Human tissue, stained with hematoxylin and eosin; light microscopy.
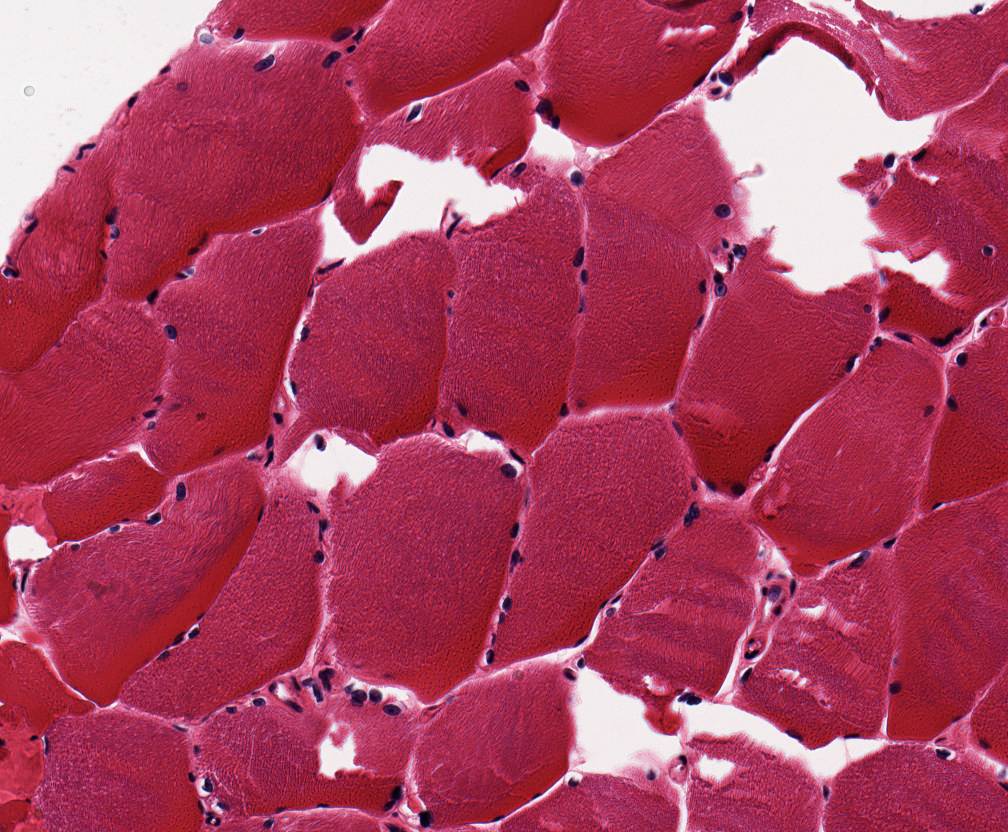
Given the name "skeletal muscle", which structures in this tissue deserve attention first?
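This tissue is skeletal muscle. Its fibres have angular, polygonal outlines where they meet their neighbours, and their cytoplasm stains a deep, even pinkish red. The nuclei are small, dark and oval to flattened, and they lie at the edges of the fibres rather than in their centres.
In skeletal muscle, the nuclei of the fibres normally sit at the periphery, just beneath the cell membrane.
The edge position of the nuclei in the picture agrees with this.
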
